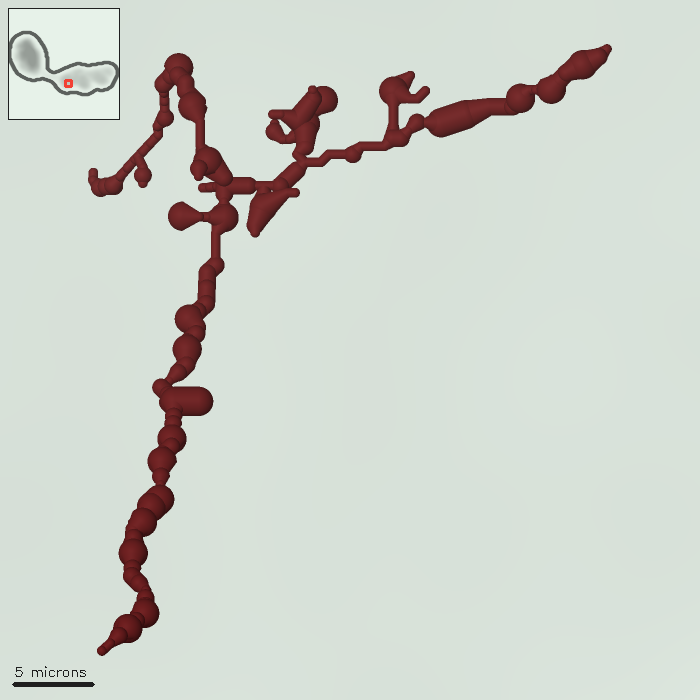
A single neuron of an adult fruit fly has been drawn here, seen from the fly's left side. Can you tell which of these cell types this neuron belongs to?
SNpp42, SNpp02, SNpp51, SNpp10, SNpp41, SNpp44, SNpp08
SNpp41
